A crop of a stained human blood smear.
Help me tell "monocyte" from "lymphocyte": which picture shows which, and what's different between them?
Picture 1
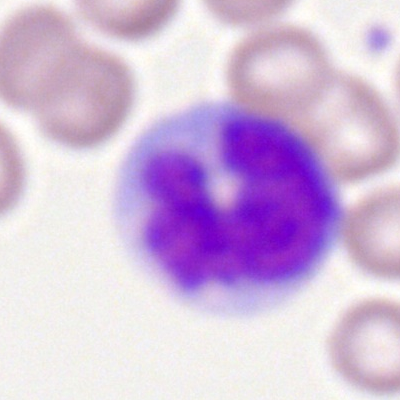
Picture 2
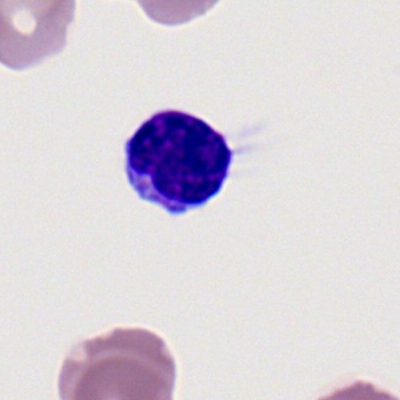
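The monocyte appears in picture 1 and the lymphocyte in picture 2. Outline: the monocyte is round and smooth. Nuclear shape: the monocyte's nucleus is a curved, horseshoe-like mass with a deep notch at the top.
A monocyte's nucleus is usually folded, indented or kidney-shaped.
Nuclear extent: the nucleus fills most of the monocyte and nearly the whole of the lymphocyte. Chromatin: in the lymphocyte it is dense, dark purple and coarsely clumped.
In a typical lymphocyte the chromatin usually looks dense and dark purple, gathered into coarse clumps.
Nucleoli: none can be seen in either cell. Cytoplasm: the monocyte's is pale lilac-blue and forms a wider rim on the left than on the right, while the lymphocyte has only a scant, pale blue rim showing mainly at the lower left.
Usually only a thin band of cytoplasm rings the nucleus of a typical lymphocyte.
Granules: none are seen in the lymphocyte's cytoplasm.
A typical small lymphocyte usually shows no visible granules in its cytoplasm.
Neighbours: a red cell touches the monocyte's right edge, whereas no other cell touches the lymphocyte and red cells lie well apart near the corners of the picture.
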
